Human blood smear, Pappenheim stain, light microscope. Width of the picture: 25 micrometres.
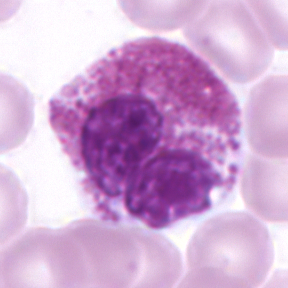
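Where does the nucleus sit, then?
In the lower half of the cell, with most of the cytoplasm above it, and I can see no nucleoli in it.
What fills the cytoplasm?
It is packed with coarse round pink-red granules.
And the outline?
Roughly round, with a granular, slightly ragged edge on the left.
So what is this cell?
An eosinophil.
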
